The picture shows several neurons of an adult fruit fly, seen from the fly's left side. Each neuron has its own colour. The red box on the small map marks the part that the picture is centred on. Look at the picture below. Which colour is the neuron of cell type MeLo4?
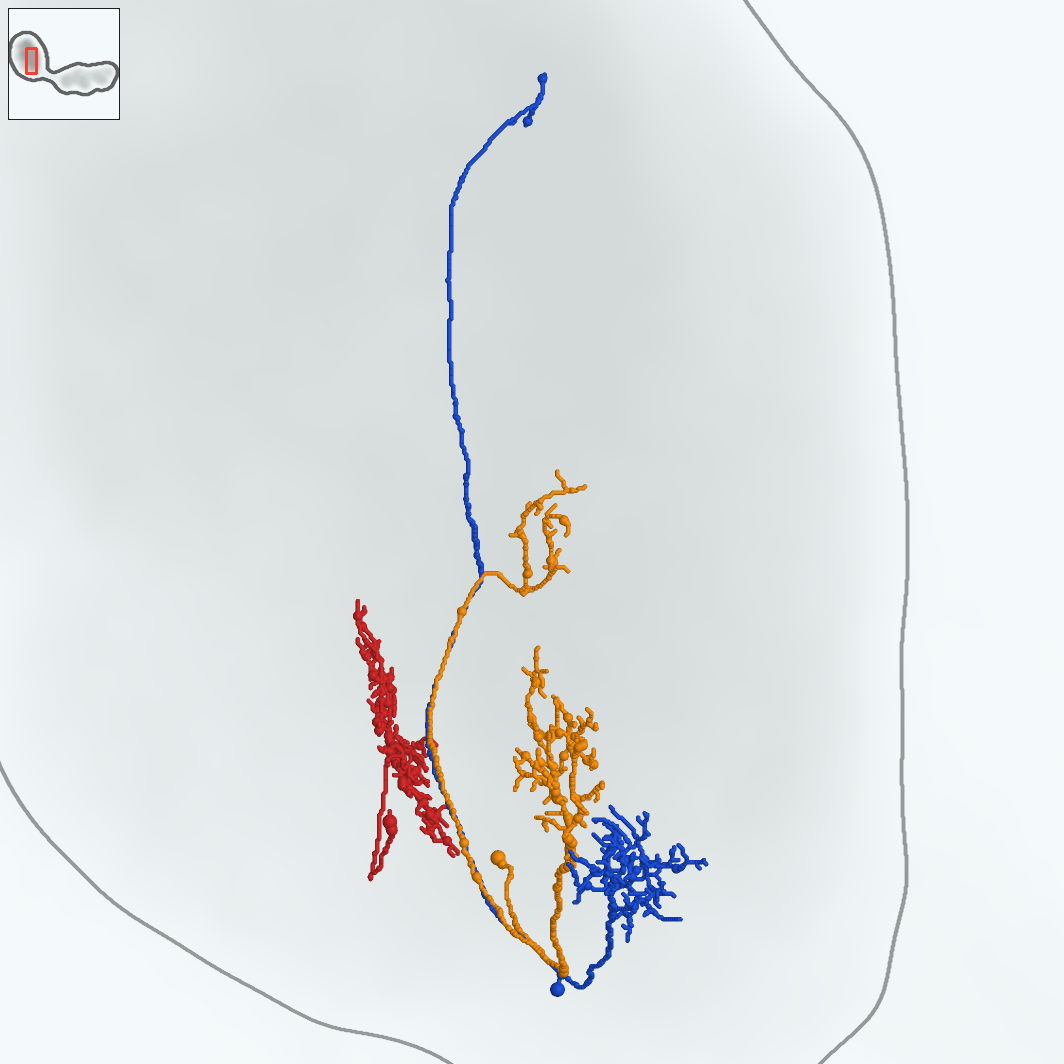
orange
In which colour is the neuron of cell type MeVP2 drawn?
blue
